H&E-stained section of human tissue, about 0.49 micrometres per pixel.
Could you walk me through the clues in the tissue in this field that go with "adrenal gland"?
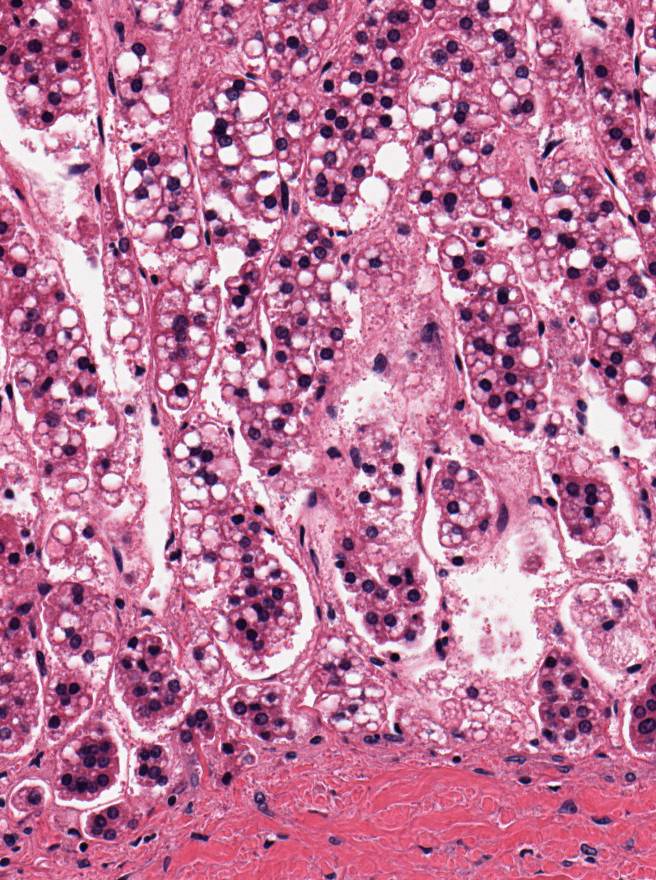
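Let me see: over most of the field the cells form long narrow cords running vertically from the bottom toward the top, and that much goes with adrenal gland.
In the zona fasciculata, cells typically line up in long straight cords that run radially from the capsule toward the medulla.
The cords are solid, with no central lumen, and the nuclei are small, round and darkly stained. What departs from that cord pattern is the strip just above the bottom edge, where the cells gather into small rounded nests instead.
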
